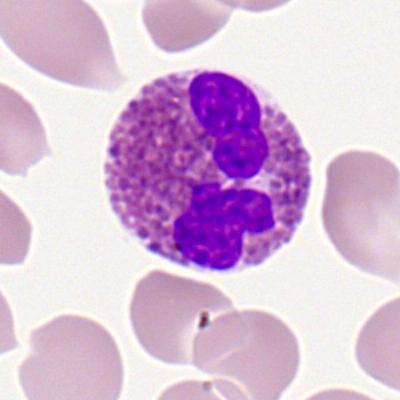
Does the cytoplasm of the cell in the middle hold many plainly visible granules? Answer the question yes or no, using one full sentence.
Yes, this cell has a cytoplasm with many visible granules.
